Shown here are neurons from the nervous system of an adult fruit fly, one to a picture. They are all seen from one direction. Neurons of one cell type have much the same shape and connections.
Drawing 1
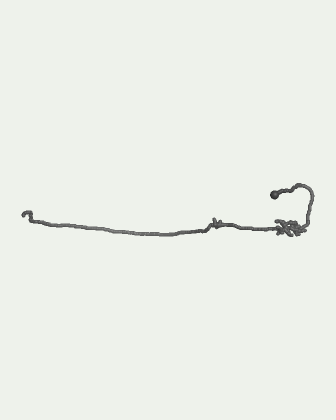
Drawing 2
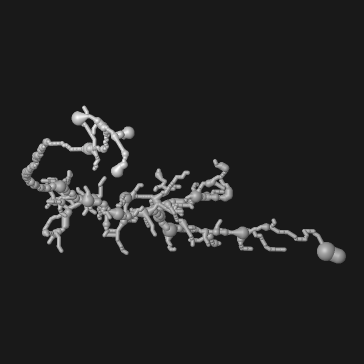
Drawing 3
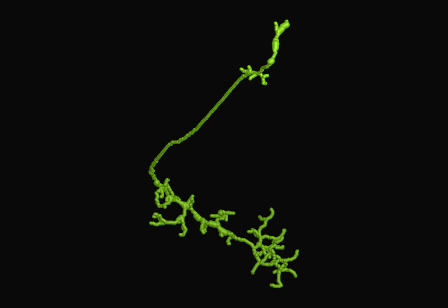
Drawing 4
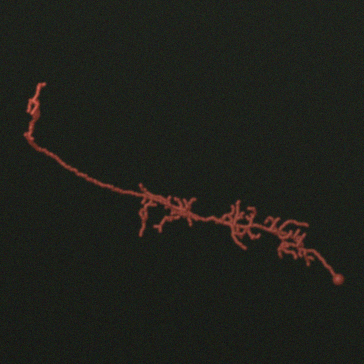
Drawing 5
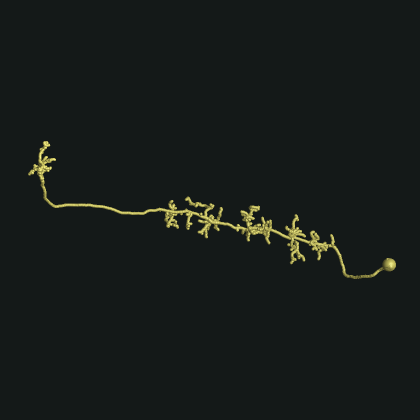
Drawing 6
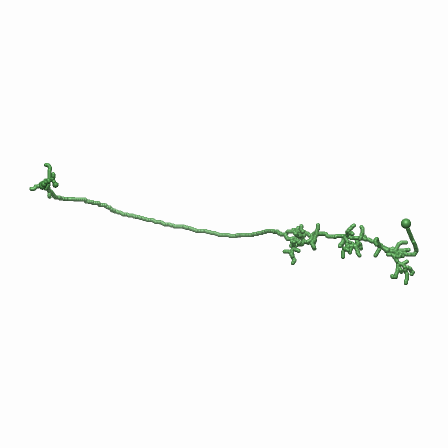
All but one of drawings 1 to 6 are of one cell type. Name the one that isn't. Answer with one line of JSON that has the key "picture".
{"picture": 1}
